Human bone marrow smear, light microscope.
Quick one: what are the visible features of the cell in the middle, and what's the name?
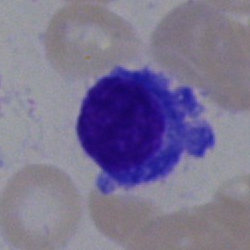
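Nucleus toward left side of cell. Chromatin dense, dark purple throughout. Cytoplasm deep blue, zone wider on right than left. Irregular bulging blue projections on cell edge, right and lower side. Plasma cell.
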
